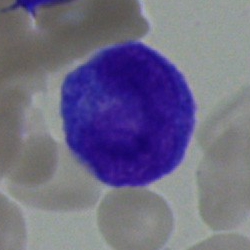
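Blast, the cell in the middle of a stained human bone marrow smear under the light microscope. Nucleus: a single unlobed mass filling nearly the whole cell. Cytoplasm: hardly any visible, at most a very thin rim at the edge. Chromatin: dark blue-purple throughout, dense, with a slightly mottled texture rather than coarse separate clumps.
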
